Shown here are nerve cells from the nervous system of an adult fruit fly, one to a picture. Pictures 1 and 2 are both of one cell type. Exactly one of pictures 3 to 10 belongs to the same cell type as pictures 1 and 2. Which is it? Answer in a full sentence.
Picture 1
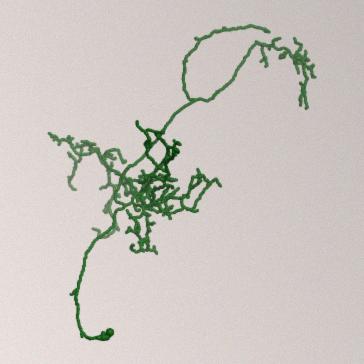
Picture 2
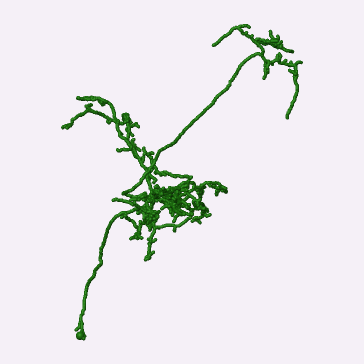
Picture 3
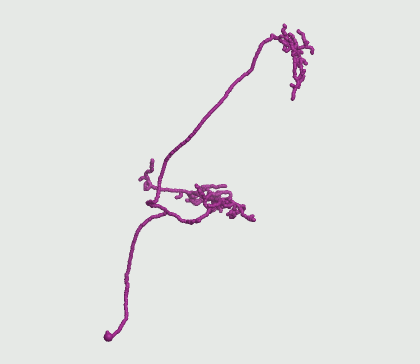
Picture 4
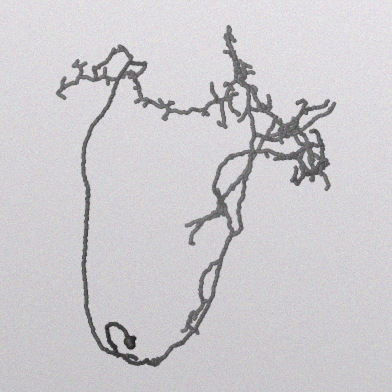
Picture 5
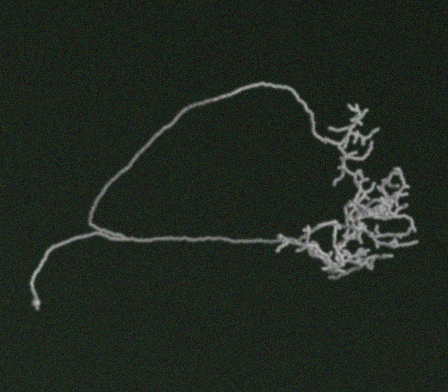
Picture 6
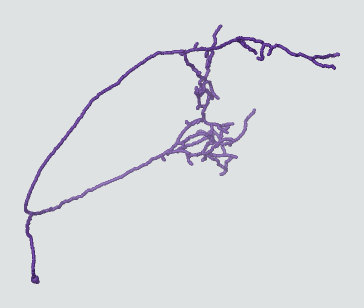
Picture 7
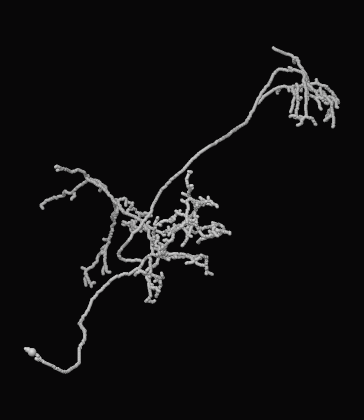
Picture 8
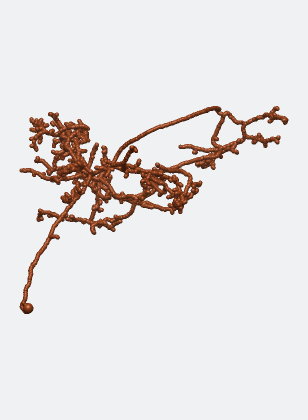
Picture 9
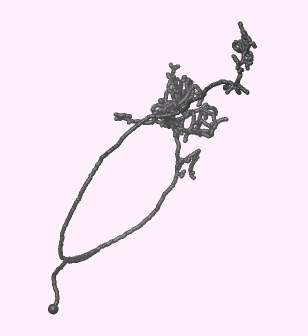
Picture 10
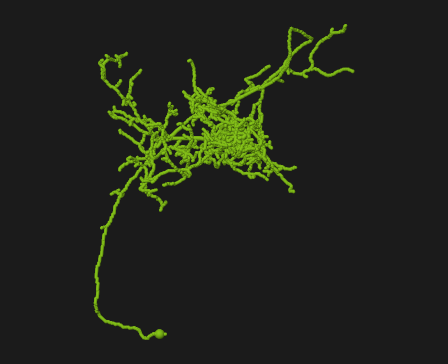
Picture 7 is of the same cell type.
